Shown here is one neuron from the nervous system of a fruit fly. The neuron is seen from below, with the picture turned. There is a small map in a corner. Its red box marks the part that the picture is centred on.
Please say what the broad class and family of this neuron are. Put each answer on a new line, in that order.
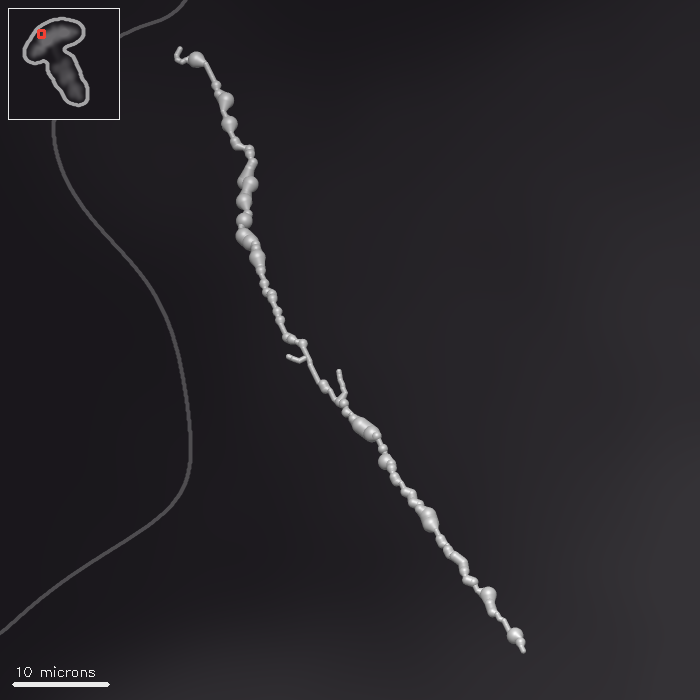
sensory neuron entering the brain
class mechanosensory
